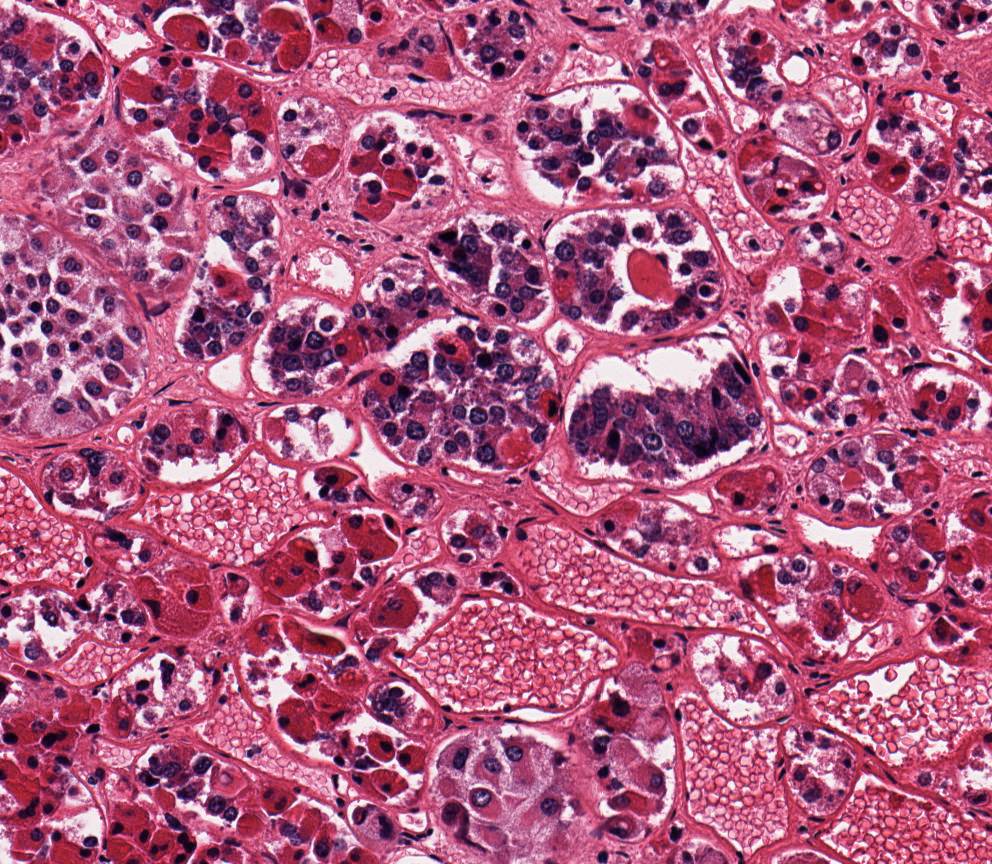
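Pituitary, H&E: the cells sit in rounded nests throughout, split by thin pink septa that carry only scattered flattened dark nuclei. In the nests, cells with bright red cytoplasm mix with others whose cytoplasm is purple or pale; nuclei are round, dark and fairly uniform.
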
